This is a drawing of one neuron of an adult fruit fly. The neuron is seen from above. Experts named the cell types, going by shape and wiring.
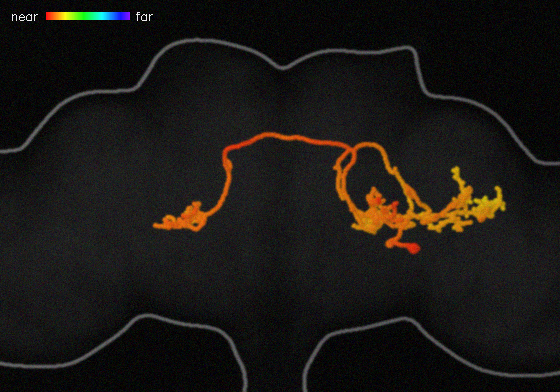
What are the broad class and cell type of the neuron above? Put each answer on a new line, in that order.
central-brain intrinsic neuron
SLP281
